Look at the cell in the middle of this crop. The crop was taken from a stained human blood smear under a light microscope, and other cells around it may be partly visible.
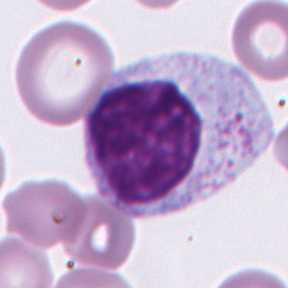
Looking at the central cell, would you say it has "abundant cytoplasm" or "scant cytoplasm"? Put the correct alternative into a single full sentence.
The nucleus is surrounded by broad cytoplasm.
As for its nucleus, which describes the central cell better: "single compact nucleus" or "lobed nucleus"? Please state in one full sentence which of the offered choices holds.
Its nucleus forms a single compact mass of round, oval or kidney shape.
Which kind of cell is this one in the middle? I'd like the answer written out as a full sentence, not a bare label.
The cell at the centre of the field is a myelocyte.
